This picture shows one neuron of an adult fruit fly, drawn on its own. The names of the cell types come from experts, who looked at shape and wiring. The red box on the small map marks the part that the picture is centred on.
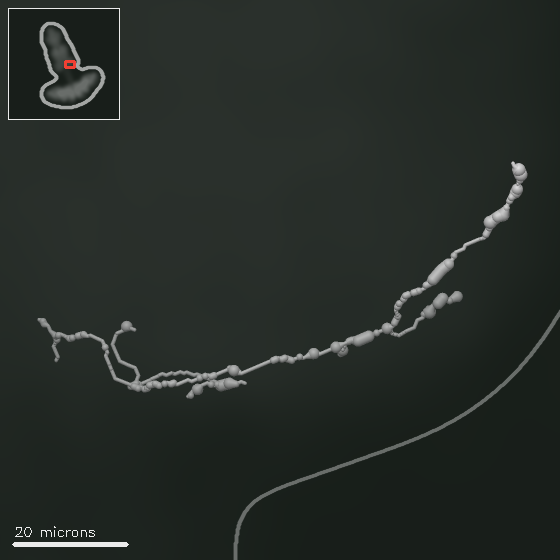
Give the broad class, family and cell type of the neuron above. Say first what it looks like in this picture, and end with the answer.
It lies in the nerve cord. From left to right in the picture it spans about 85 microns. It has a dozen or fewer branch ends. This is a sensory neuron entering the nerve cord. Its family is called class mechanosensory tactile. It is of cell type SNta41.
